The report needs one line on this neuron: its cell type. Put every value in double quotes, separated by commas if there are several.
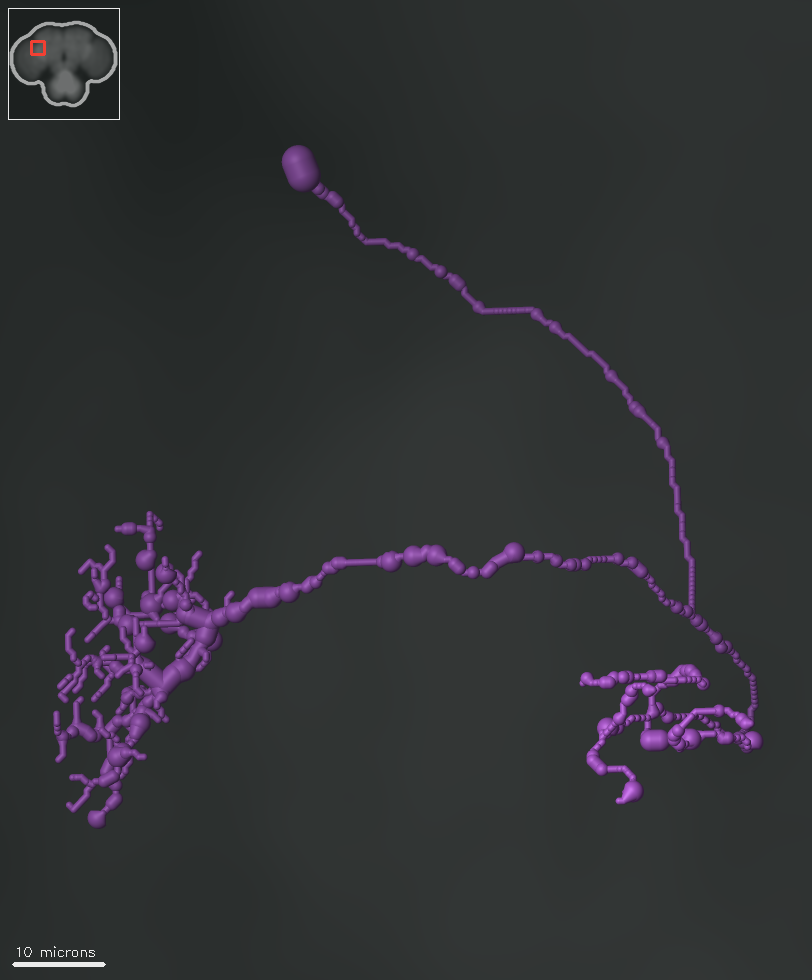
"LC18"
